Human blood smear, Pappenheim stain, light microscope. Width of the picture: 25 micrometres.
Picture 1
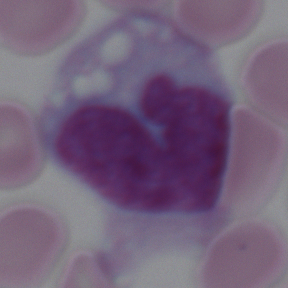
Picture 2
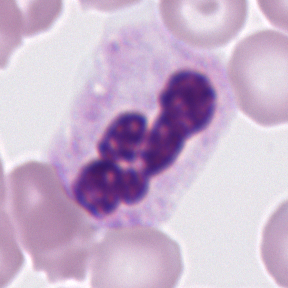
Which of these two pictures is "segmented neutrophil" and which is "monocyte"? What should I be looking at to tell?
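Picture 1: monocyte. Picture 2: segmented neutrophil. Nucleus: picture 1 folded, a deep notch cutting in from its upper edge, about 15 by 13 micrometres; picture 2, the lobes of the nucleus strung out in a line from lower left to upper right. Chromatin, picture 2: dense, dark purple, coarsely clumped. Cytoplasm: picture 1 pale grey-blue, several clear vacuoles above the nucleus; picture 2 plentiful, pale pinkish-lilac. Granules: none distinct in picture 1; fine, faint lilac granules in picture 2.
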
